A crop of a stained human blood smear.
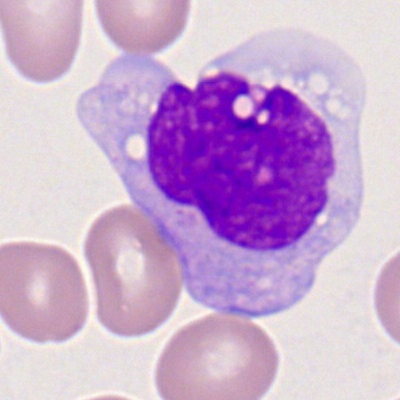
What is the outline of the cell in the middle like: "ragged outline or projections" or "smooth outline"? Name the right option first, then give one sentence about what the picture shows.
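Ragged outline or projections. The cell outline is irregular, with several broad, blunt bulges of cytoplasm.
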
